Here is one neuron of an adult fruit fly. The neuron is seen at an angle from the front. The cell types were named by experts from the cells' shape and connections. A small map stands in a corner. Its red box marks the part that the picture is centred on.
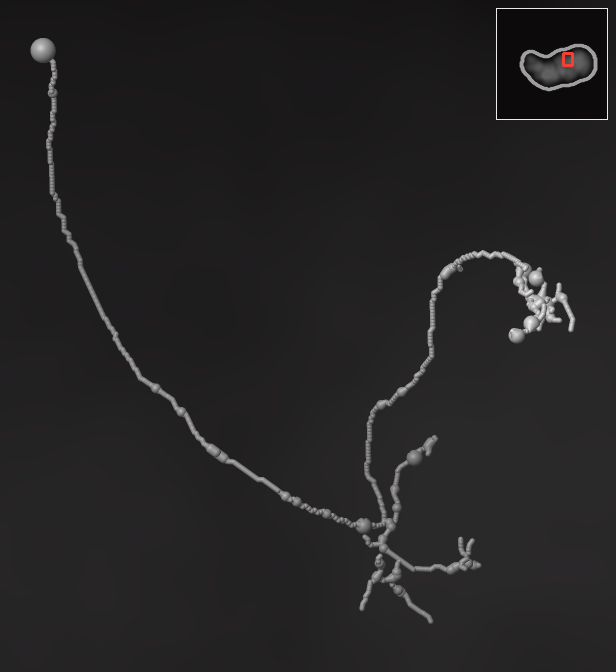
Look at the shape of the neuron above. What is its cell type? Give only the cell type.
vDeltaA_a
